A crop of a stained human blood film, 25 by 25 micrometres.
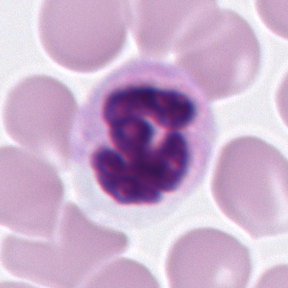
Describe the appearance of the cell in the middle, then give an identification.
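Round and smooth, the outline of this cell is even all the way around. Its nucleus is divided into several lobes that remain connected to one another. Fine, faint lilac granules are present in the cytoplasm, which contains no vacuoles. This is a segmented neutrophil.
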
